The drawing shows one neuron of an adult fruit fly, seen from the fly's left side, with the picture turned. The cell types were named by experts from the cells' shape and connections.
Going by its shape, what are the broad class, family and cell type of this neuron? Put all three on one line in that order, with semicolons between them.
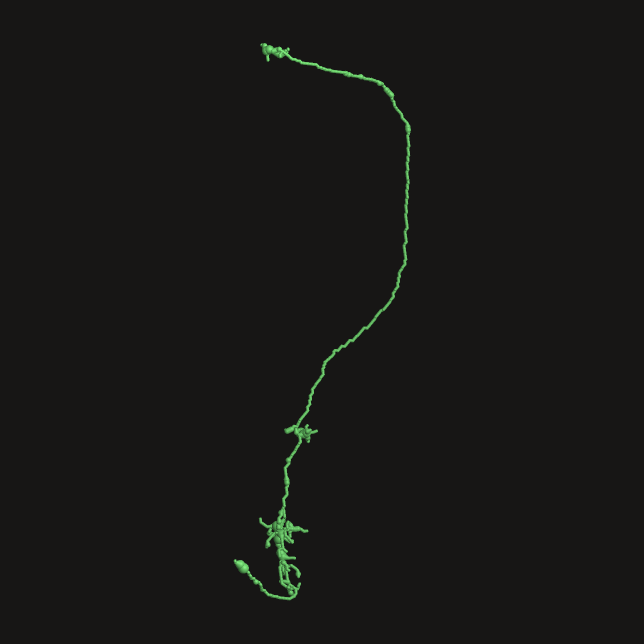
optic-lobe intrinsic neuron; Tm; Tm20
